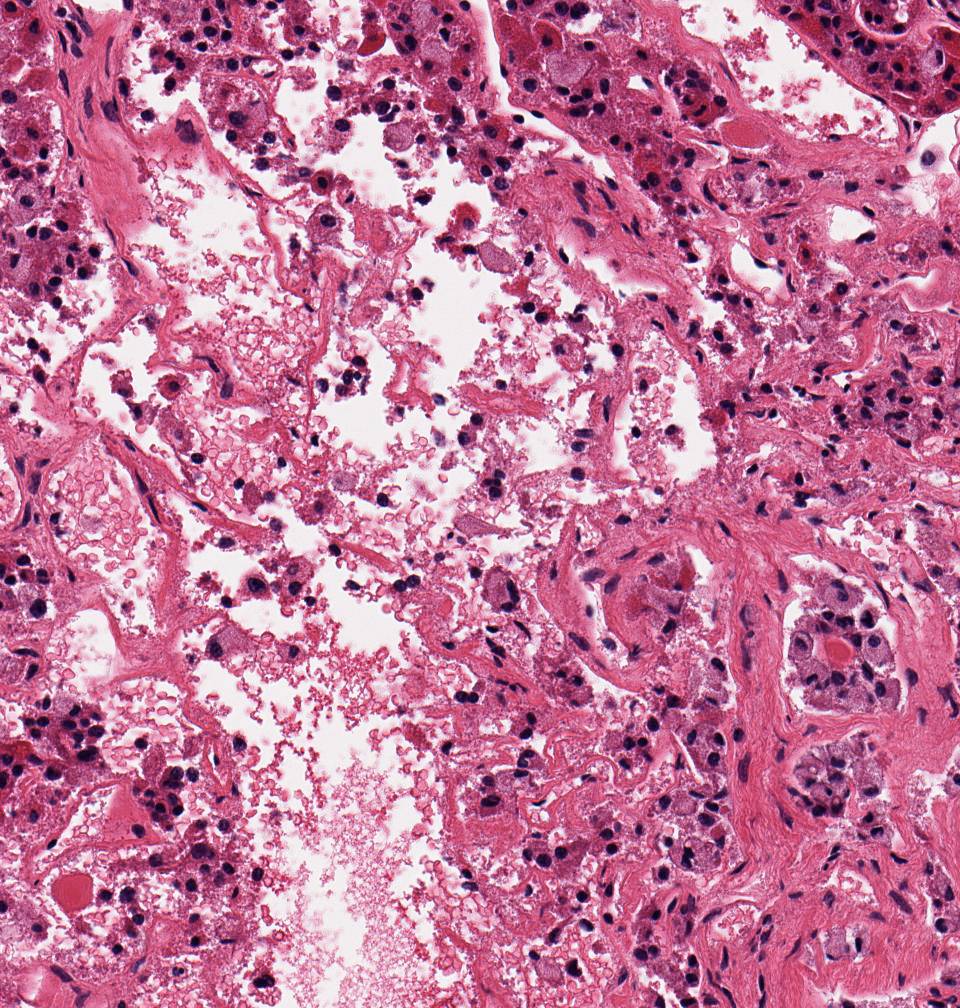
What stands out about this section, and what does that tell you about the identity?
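Nests of large, polygonal cells with abundant granular pink-purple cytoplasm and mostly round, darkly stained nuclei are present. Fibrous bands separate the nests, most prominently on the right, and contain slender spindle-shaped nuclei. Round, homogeneous, bright pink globules are seen, one within a nest at the right middle and another at the lower left edge. This is pituitary.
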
